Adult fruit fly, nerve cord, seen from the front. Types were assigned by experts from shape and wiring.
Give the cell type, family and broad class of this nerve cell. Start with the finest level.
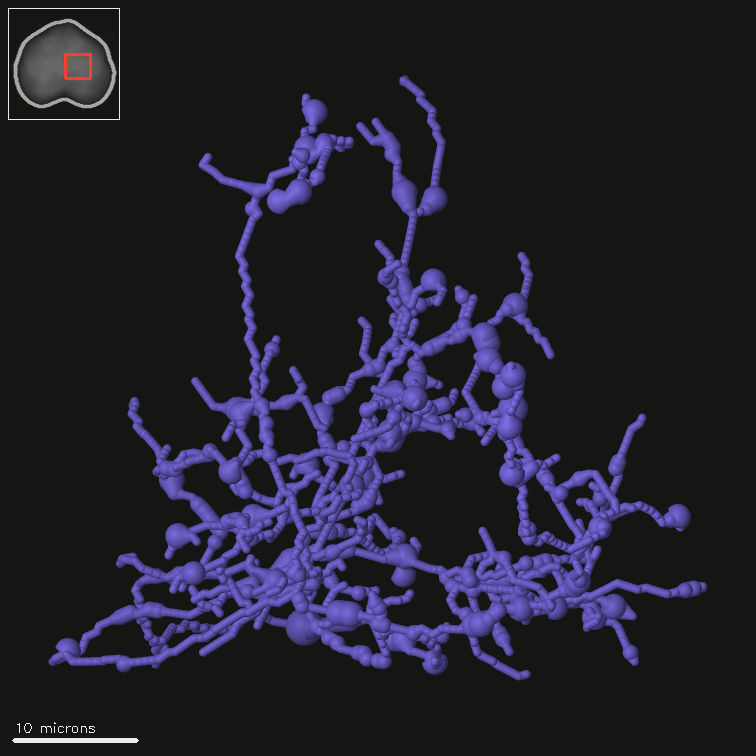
IN01B033; hemilineage 01B; nerve-cord intrinsic neuron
